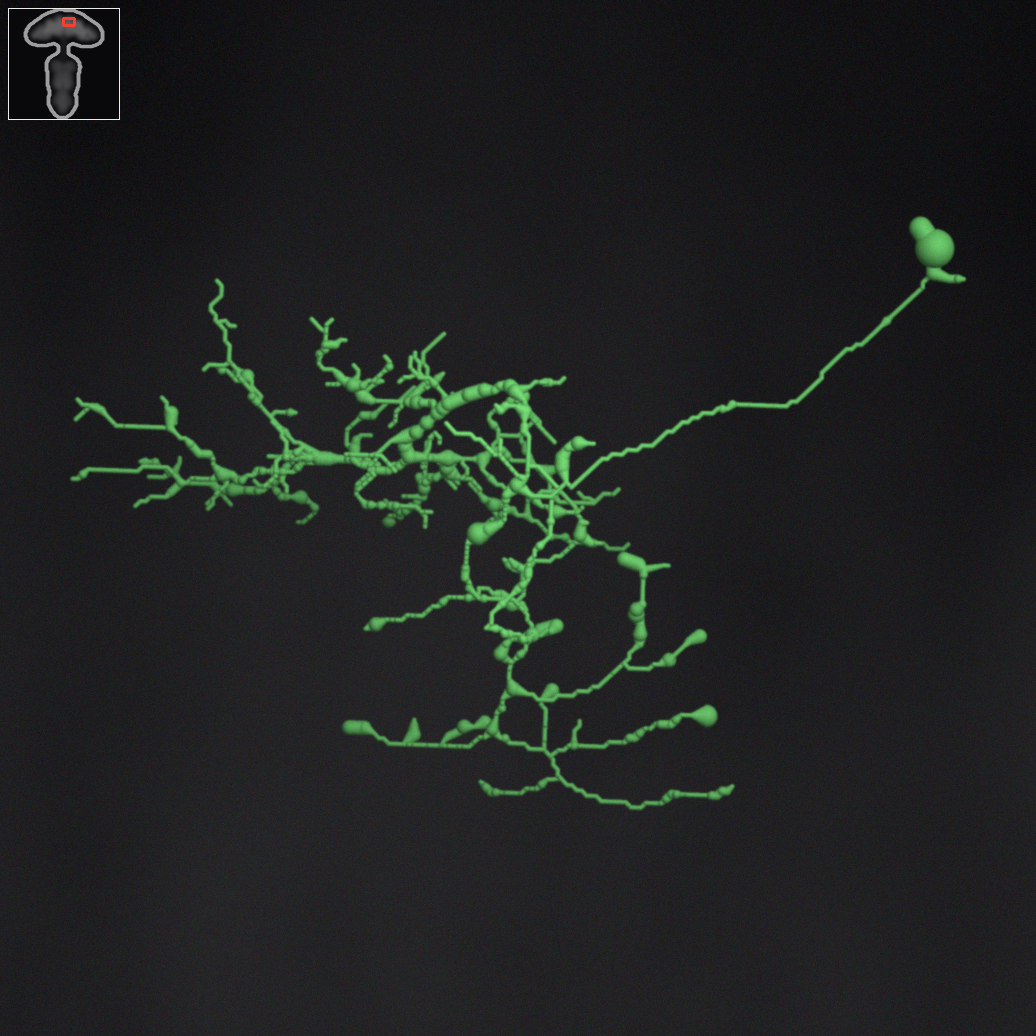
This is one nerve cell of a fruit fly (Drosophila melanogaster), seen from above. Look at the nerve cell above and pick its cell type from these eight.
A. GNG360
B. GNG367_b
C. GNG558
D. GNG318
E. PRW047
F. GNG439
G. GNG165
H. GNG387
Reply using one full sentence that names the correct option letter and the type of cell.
The cell type of the nerve cell is GNG387, listed as option H.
